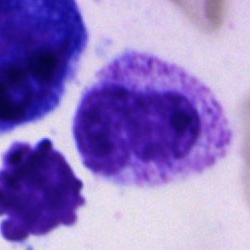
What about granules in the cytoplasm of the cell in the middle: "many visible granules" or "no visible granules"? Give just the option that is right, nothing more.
Many visible granules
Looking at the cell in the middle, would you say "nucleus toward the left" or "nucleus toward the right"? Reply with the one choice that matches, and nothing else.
Nucleus toward the left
